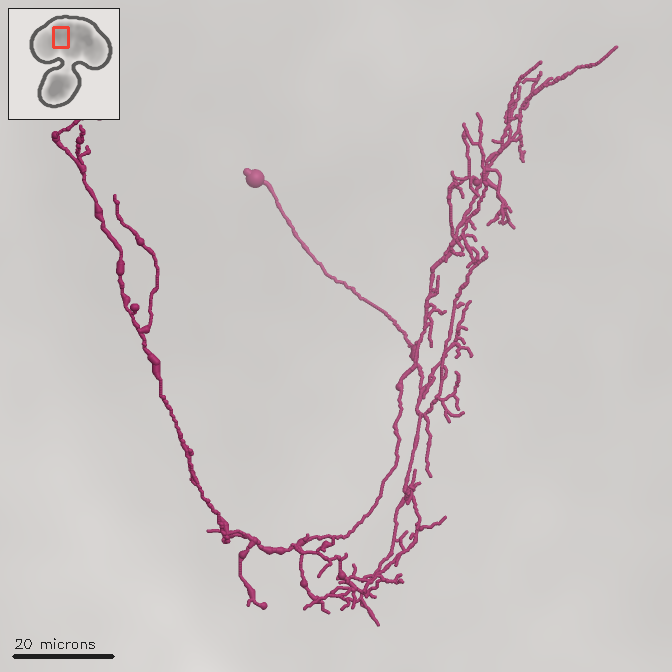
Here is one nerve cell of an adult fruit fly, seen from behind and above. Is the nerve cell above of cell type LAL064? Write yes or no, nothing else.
no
